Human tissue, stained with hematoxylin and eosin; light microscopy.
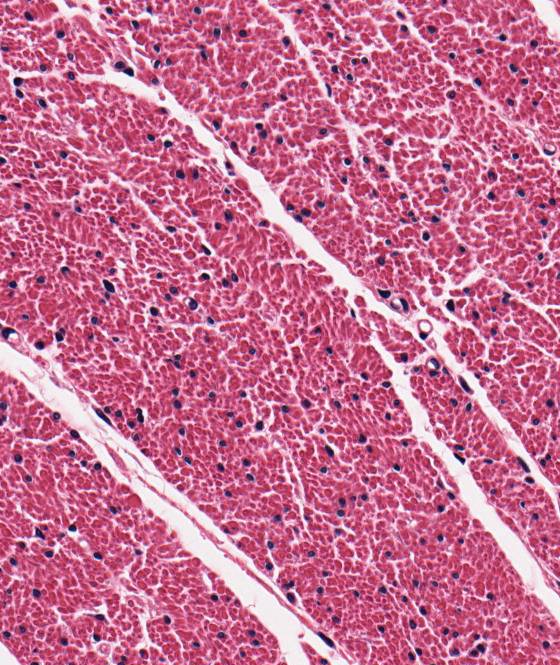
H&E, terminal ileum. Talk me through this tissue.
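White clefts, running diagonally from upper left to lower right, split the field into broad bands of densely packed pink tissue. Most fibres are cut across and show as small, closely packed polygonal profiles rather than long strips. Small, dark purple, round-to-oval nuclei are sparsely and fairly evenly scattered among them. Epithelium, glands and fat cells are absent.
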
